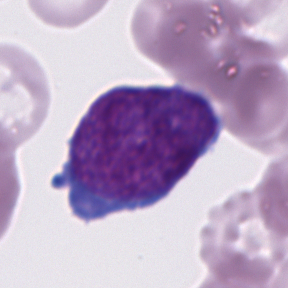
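Myeloblast at the centre of a stained peripheral blood smear under the light microscope. Notice that the chromatin in this myeloblast is finely stippled, not gathered into coarse clumps. The cytoplasm shows no granules and no vacuoles either. Off the left edge sticks a small round blue bleb.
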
